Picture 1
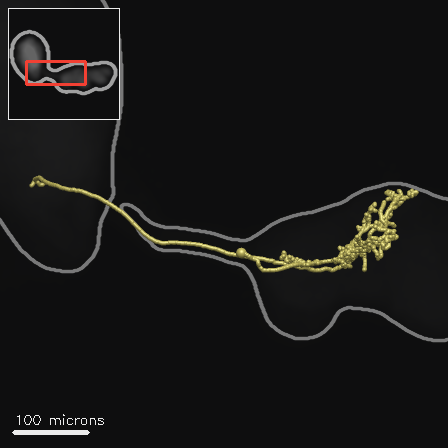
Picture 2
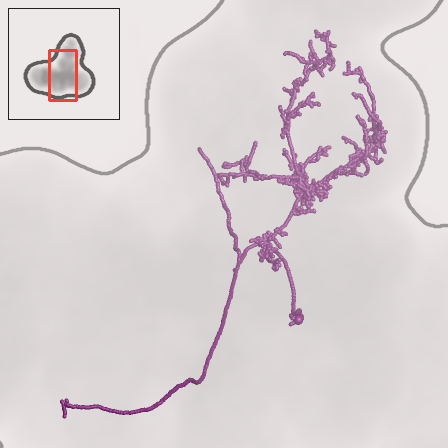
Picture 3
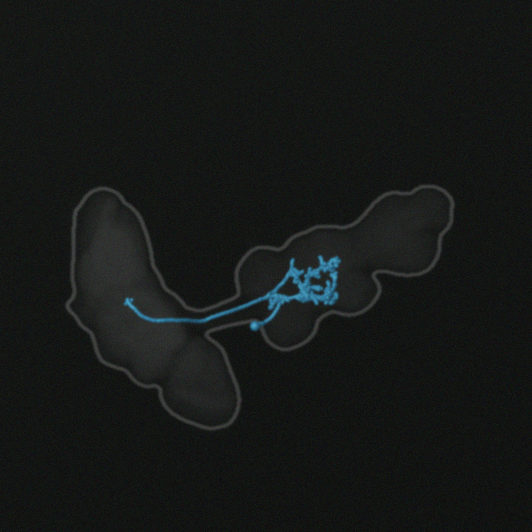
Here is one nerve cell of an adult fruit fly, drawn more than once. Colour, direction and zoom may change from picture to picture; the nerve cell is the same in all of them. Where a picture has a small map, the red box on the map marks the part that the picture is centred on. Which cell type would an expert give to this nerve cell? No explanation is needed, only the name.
AN08B061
